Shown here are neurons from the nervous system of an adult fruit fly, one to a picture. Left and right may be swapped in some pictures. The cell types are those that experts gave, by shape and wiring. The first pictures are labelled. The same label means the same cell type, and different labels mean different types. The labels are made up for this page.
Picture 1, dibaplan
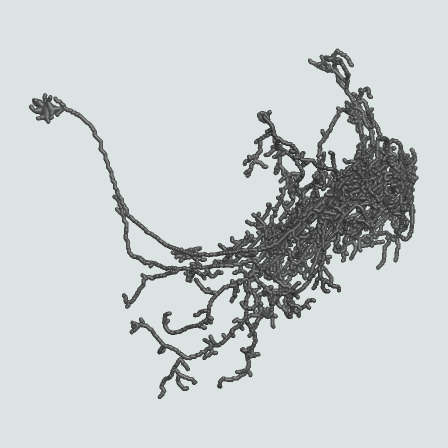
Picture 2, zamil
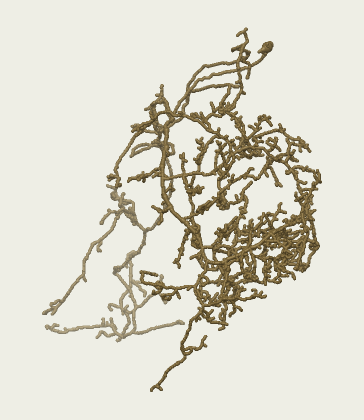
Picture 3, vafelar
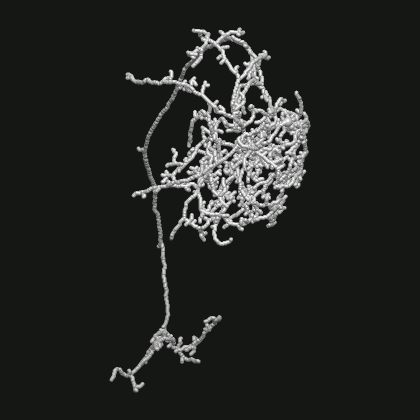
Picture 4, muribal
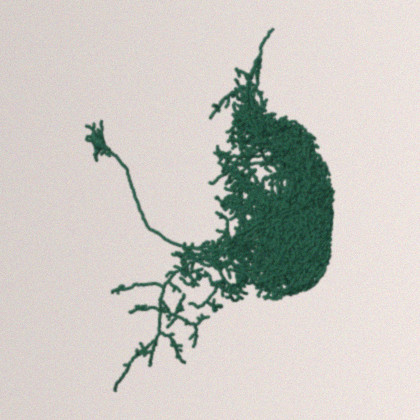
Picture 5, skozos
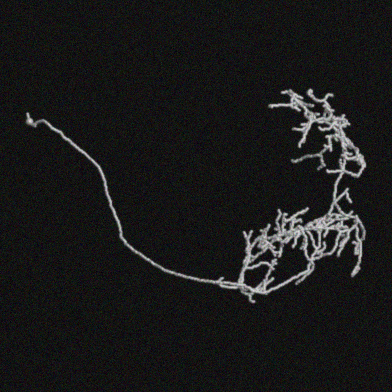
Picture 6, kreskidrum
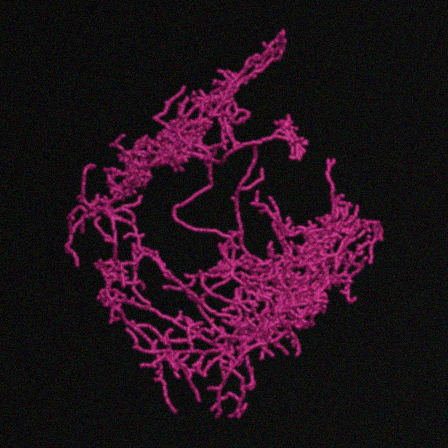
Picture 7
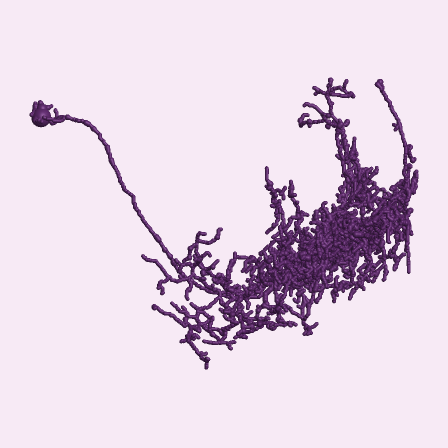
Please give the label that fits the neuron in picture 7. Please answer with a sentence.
It belongs to dibaplan.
